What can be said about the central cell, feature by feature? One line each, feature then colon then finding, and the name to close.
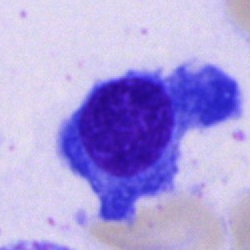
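Cytoplasm: deep, intense blue
Cytoplasmic band: wider below the nucleus than above it
Bleb: large, rounded, protruding from the upper right
Outline: irregular, with ragged, knobbly edges
Name: plasma cell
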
